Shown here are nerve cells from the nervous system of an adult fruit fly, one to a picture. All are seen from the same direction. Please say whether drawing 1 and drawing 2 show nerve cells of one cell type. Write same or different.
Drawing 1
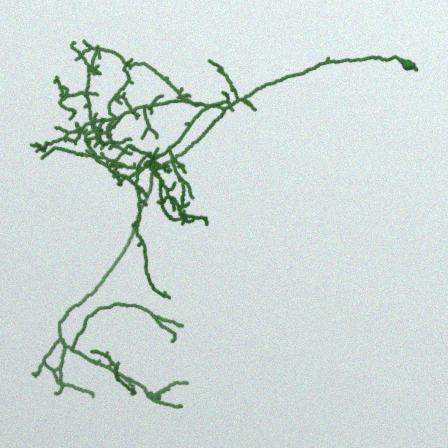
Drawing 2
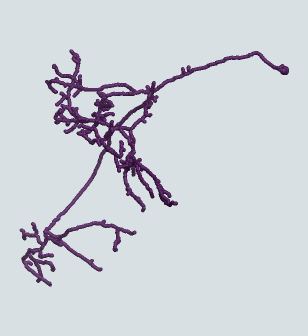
same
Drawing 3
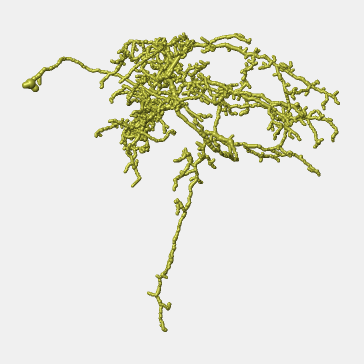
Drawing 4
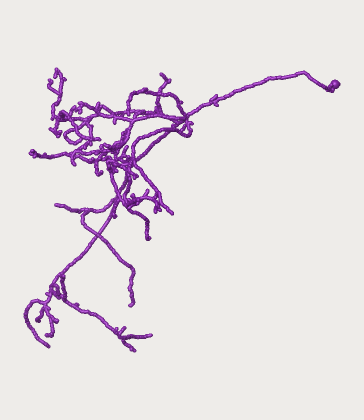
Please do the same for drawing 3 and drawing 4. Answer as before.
different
